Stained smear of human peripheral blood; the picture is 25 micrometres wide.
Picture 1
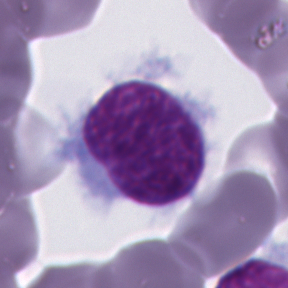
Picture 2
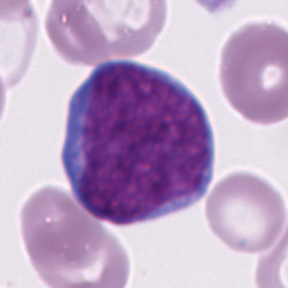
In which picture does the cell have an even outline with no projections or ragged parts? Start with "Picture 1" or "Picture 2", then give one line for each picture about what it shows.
Picture 2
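What picture 1 shows: The edge of the cytoplasm breaks up into fine hair-like wisps.
What picture 2 shows: The cell edge is smooth, with no projections or blebs.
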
